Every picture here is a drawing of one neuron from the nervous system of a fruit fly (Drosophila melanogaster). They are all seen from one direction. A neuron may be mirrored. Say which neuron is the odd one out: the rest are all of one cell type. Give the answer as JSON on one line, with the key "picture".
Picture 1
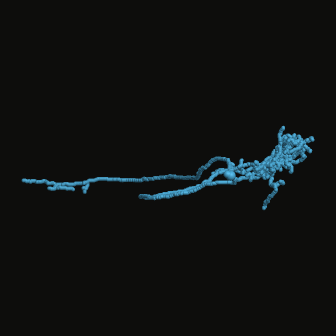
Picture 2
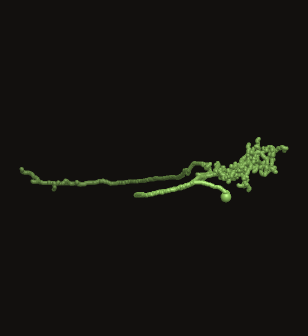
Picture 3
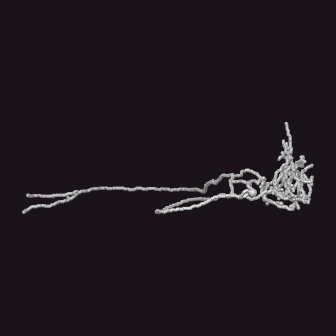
{"picture": 3}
